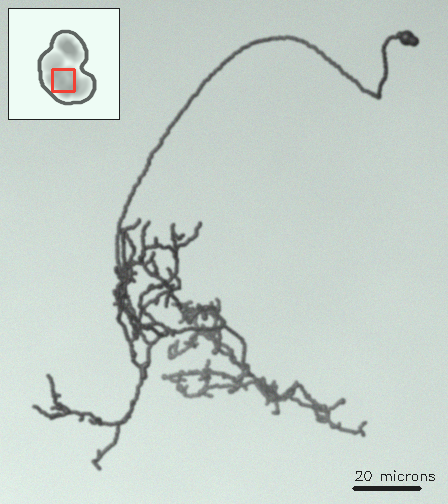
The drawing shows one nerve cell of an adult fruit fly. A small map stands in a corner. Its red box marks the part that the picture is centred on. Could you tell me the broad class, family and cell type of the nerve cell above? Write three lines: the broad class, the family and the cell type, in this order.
central-brain intrinsic neuron
hemilineage LALv1_dorsal
FB2K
